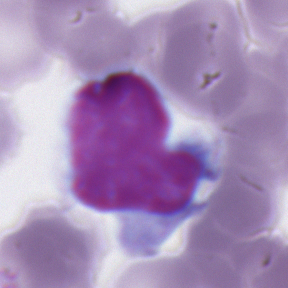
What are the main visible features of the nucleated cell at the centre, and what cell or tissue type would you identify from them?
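Looking at the nucleus first, I see a deep indentation on its right side that marks off a smaller lobe at the lower right. I can't make out any nucleoli in it. Around it, the cytoplasm is scant next to such a large nucleus. Nor do I find any granules in that cytoplasm. This is a typical lymphocyte.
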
